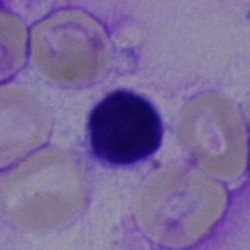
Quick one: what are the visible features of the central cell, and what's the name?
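This cell is round with a smooth outline and is smaller than the red cells around it. Its chromatin is dense and very dark purple throughout. Little or no cytoplasm can be seen around the nucleus. The cell is a lymphocyte.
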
